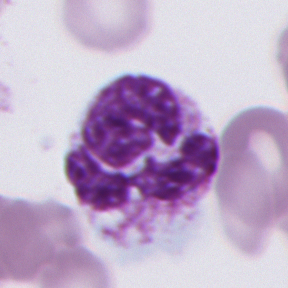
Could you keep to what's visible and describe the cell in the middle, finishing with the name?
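Chromatin dark purple, coarsely clumped; no nucleoli visible in the nucleus. Small reddish-purple granules scattered through the cytoplasm, plainest below the nucleus. Lower cell edge ragged and poorly defined, granules spreading outward. Segmented neutrophil.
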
